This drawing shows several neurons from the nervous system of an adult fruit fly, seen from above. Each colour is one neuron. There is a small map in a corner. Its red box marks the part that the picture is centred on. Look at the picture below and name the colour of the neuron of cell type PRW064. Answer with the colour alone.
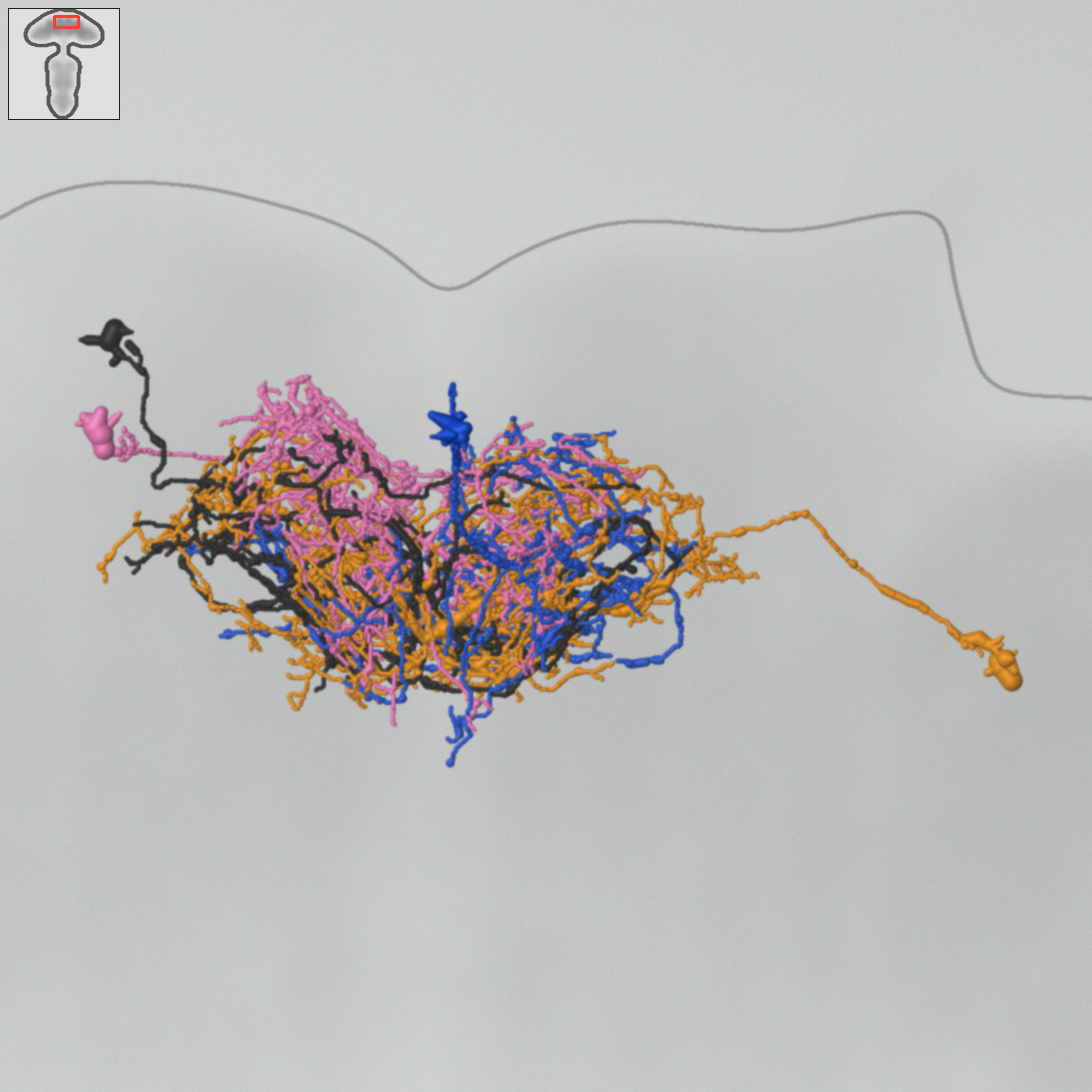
black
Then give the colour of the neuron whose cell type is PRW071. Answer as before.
blue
